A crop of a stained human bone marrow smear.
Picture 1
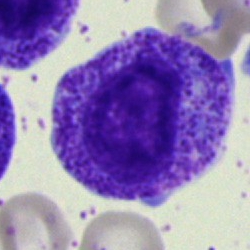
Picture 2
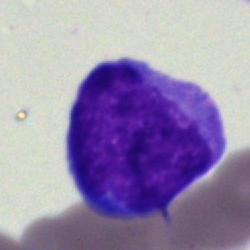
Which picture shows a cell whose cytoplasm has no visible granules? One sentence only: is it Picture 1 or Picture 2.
It is the cell in Picture 2 whose cytoplasm shows no visible granules.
